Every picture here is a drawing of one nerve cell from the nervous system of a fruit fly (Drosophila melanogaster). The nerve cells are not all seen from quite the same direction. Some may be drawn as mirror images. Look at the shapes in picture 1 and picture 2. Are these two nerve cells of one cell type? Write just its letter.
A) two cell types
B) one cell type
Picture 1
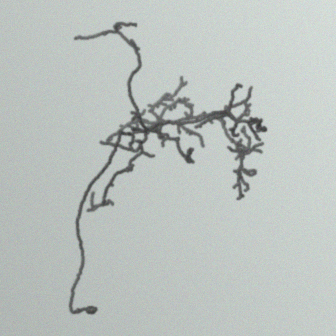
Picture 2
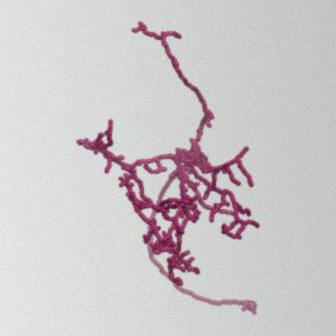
B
